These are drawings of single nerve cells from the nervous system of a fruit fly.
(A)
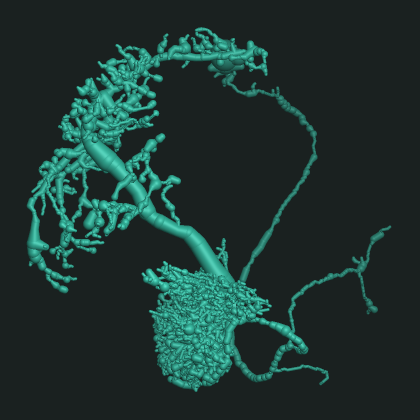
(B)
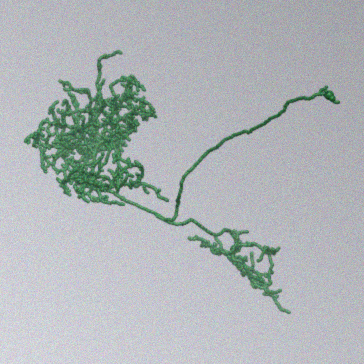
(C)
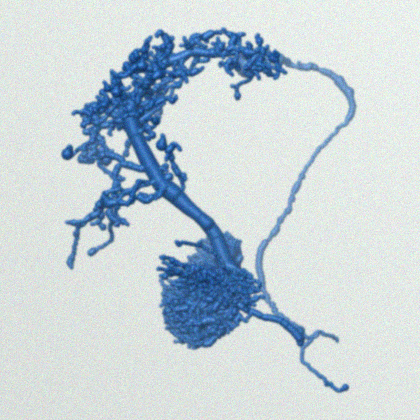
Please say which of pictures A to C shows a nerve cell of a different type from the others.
B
